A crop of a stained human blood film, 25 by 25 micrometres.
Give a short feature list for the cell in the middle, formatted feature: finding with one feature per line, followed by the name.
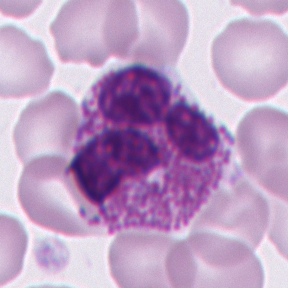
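Chromatin: dark purple and dense within the lobes
Cytoplasm: crowded with coarse granules
Edge: rough where granules reach the margin
Granular zone: widest at lower right
Name: eosinophil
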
